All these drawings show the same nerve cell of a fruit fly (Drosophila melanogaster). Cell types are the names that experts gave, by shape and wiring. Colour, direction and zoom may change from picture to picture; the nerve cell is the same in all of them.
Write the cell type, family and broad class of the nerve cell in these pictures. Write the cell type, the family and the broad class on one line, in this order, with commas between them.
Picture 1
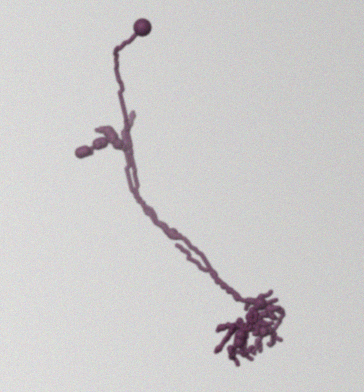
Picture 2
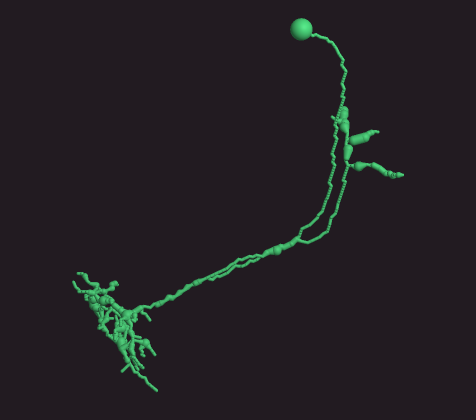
T4b, T, optic-lobe intrinsic neuron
